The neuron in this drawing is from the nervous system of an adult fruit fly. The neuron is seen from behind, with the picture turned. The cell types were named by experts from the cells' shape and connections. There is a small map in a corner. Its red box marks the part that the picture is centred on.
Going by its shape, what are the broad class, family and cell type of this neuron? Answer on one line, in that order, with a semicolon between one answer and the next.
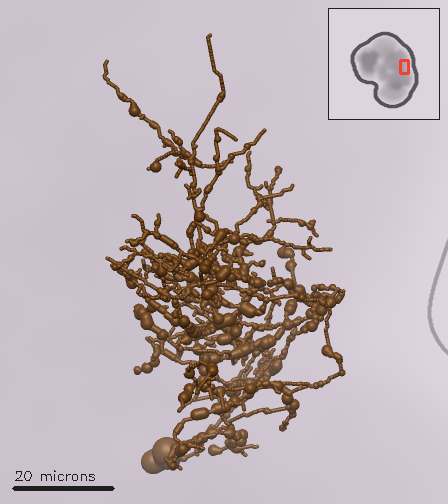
central-brain intrinsic neuron; hemilineage SMPad1; SMP090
